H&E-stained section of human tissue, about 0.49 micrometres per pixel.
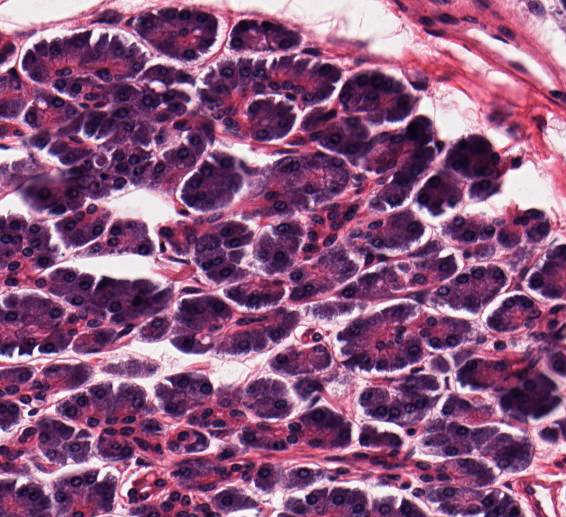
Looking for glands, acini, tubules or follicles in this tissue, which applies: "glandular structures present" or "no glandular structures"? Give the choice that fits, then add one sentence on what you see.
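Glandular structures present. The field is filled by closely packed rounded acini separated by thin strands of pink connective tissue.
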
